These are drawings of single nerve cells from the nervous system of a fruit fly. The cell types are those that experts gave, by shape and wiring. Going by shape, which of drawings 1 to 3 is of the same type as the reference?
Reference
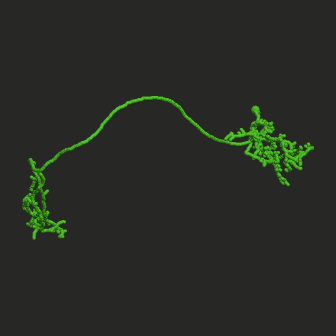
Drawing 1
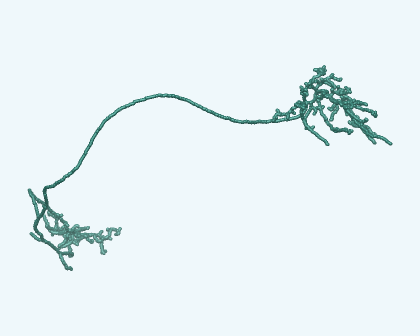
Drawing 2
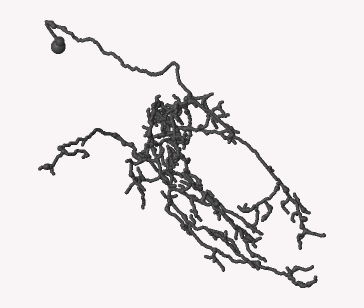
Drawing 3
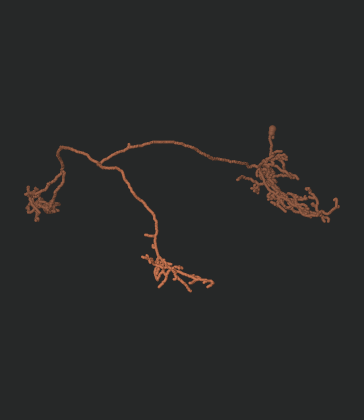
Drawing 1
